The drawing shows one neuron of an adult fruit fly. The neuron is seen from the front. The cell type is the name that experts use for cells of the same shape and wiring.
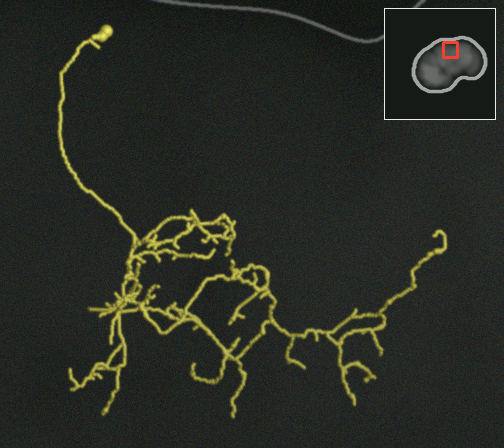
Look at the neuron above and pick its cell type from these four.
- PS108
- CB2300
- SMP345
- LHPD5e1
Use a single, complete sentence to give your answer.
The cell type that this neuron has is CB2300.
